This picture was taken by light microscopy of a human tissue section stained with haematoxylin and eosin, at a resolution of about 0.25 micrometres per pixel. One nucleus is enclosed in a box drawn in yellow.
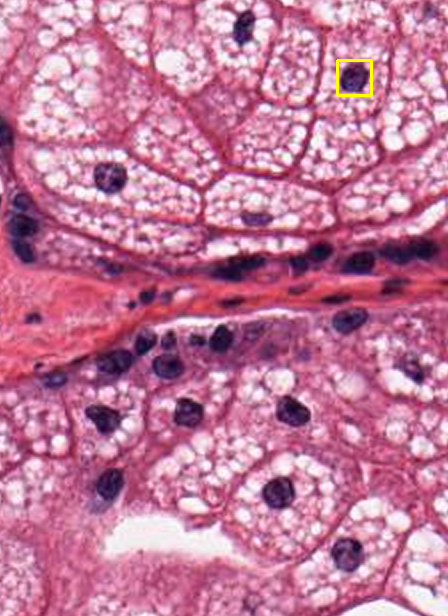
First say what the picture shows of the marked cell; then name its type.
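The cytoplasm is abundant and pale, filled with many small clear bubbles separated by thin pink strands, giving a foamy look. The cell has a distinct thin pink border and a polygonal outline. It lies packed side by side with similar foamy cells inside a rounded cluster, away from the band of pink fibres and flattened dark nuclei at the cluster's edge. The marked cell is a sebaceous gland cell.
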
